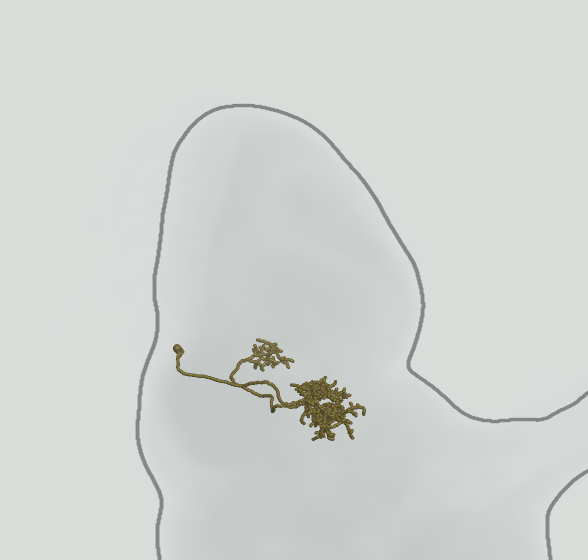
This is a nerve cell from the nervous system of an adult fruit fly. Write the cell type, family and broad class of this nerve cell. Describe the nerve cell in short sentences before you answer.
It lies in the brain. In this view it is wider than it is tall. The cell type is WED045. The family is hemilineage VLPl&d1_lateral. It is a central-brain intrinsic neuron.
